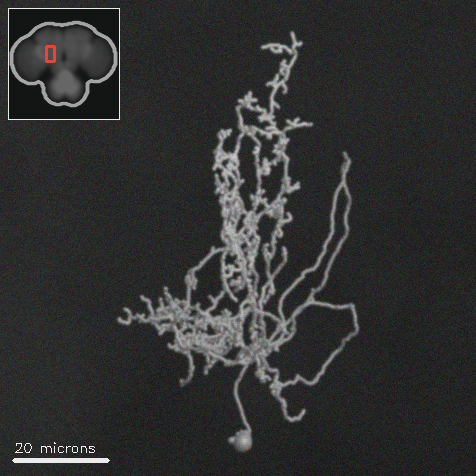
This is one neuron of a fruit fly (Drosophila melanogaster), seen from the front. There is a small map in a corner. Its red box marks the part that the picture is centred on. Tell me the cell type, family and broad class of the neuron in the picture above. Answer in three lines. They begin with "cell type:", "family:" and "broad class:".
cell type: WED153
family: hemilineage DM5_ventral
broad class: central-brain intrinsic neuron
